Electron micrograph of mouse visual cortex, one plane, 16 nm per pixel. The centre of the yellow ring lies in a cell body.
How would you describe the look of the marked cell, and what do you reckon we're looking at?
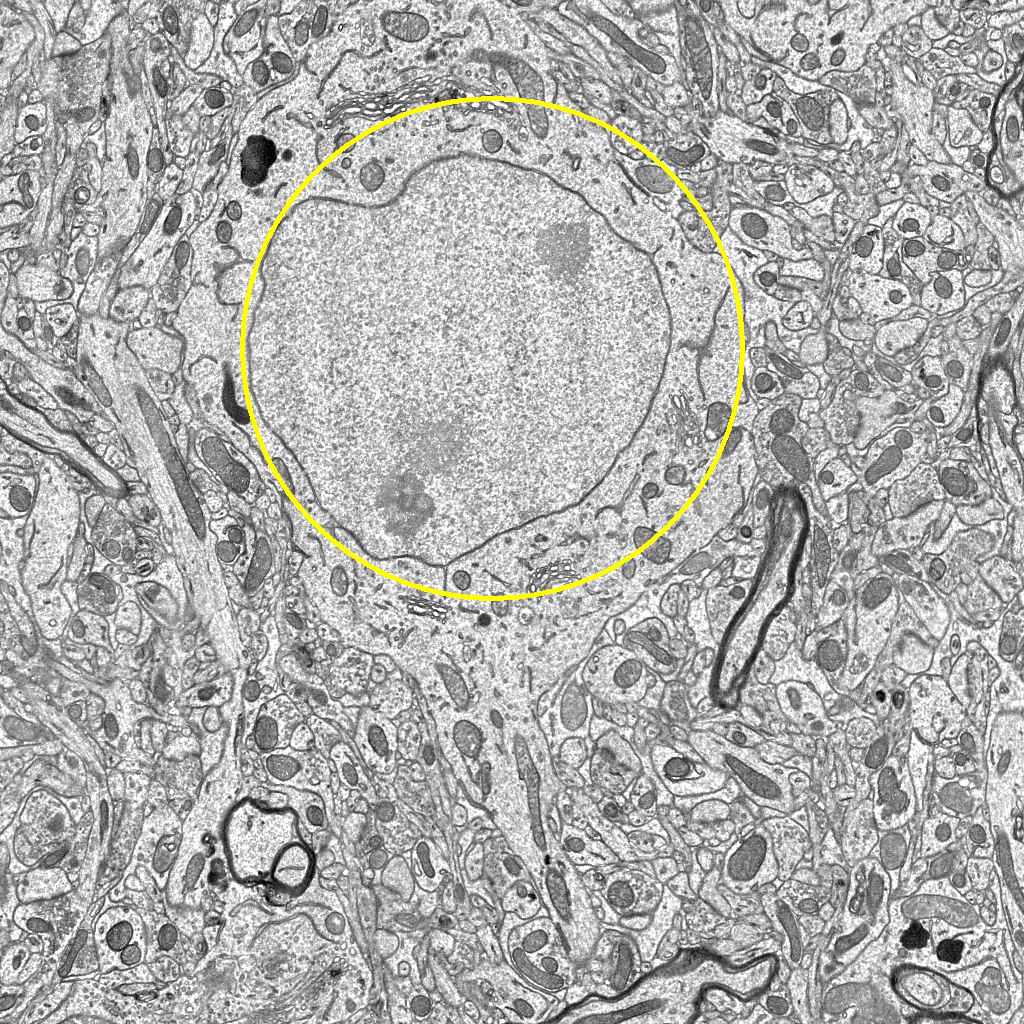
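Nucleus: large, rounded, wholly inside ring. Envelope: shallow indentation, upper left. Cytoplasm: small mitochondria scattered singly; tapers into a broad process leaving the body downward. Identity: excitatory neuron.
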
